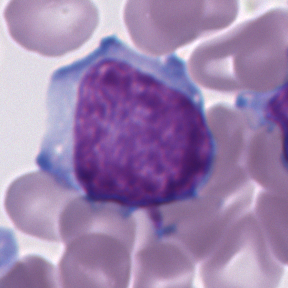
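Myeloblast in the middle of the smear. Its outline is angular and irregular, with pointed corners. See how the pale blue cytoplasm turns a deeper blue toward the edge and holds no granules. A small blue tag of cytoplasm projects from the lower edge.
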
